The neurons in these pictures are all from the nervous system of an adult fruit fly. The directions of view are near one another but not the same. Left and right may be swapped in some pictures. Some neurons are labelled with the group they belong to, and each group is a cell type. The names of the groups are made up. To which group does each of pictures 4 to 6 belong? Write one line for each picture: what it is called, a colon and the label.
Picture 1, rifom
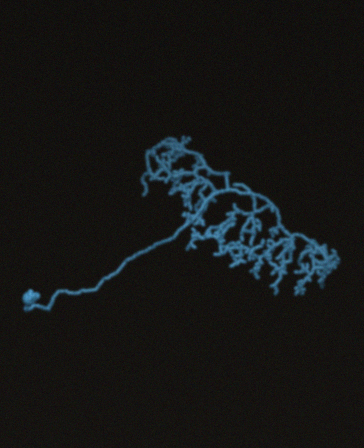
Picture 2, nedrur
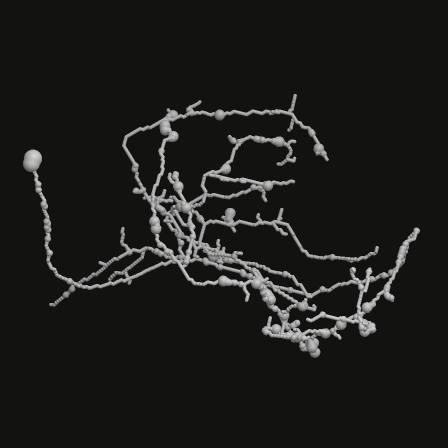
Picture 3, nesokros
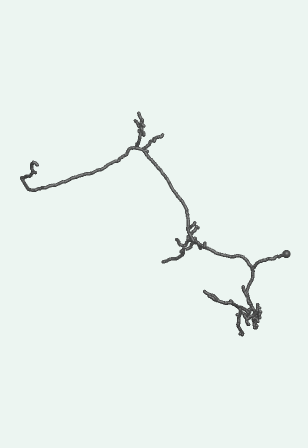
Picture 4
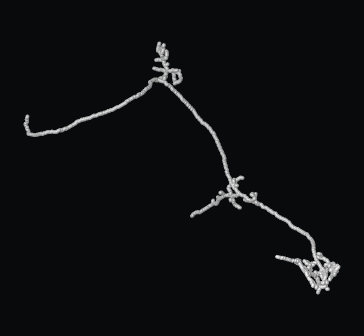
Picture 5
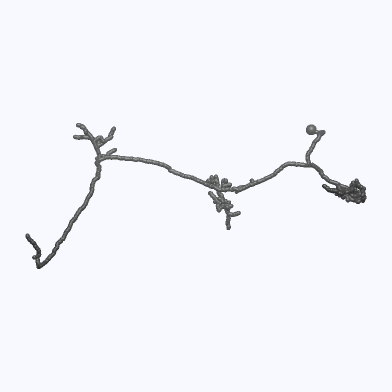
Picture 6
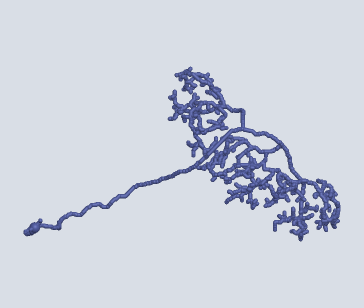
4: nesokros
5: nesokros
6: rifom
